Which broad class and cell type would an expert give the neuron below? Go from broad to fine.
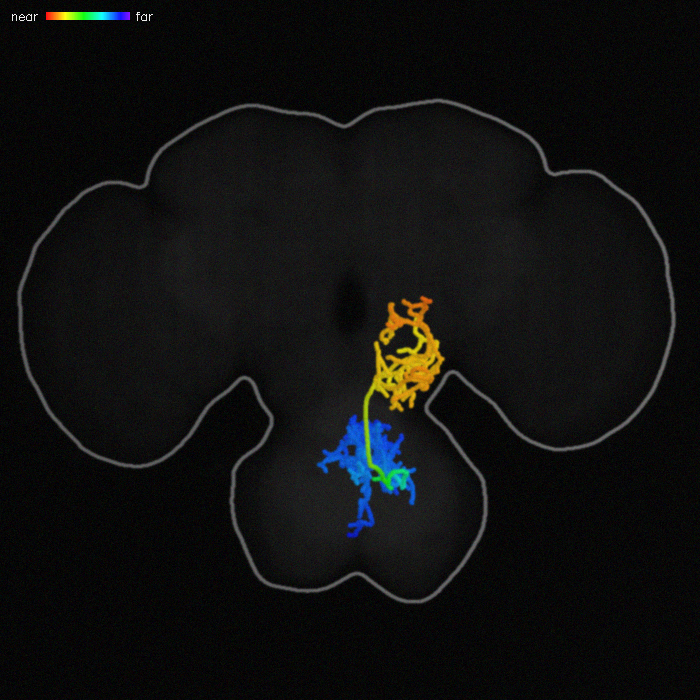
ascending neuron; ANXXX068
